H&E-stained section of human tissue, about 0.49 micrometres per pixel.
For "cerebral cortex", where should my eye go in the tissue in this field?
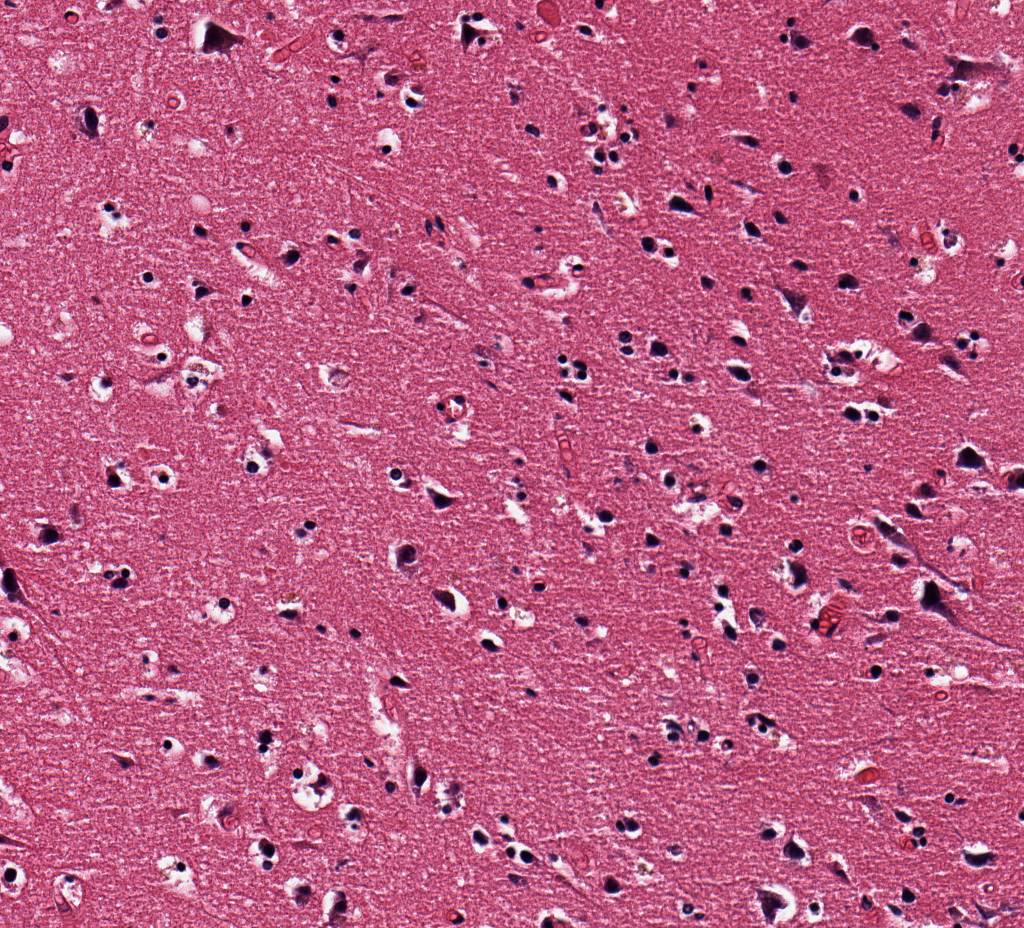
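This is cerebral cortex. The larger dark, angular, triangular cells with tapering processes, as at the right edge, go with it.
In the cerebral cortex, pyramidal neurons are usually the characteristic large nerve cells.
A finely granular pink matrix fills the field, with cells lying singly or in small clusters, in no organised units. Most cells are small, with round, dense dark nuclei and scant visible cytoplasm. Faint thread-like processes cross the matrix, clearest at the left and right.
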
